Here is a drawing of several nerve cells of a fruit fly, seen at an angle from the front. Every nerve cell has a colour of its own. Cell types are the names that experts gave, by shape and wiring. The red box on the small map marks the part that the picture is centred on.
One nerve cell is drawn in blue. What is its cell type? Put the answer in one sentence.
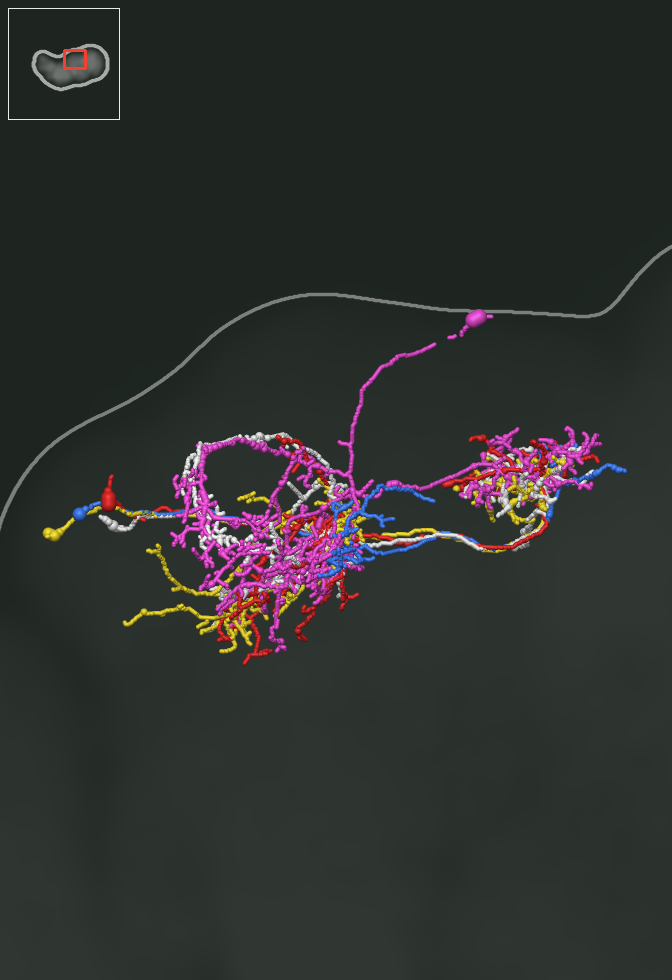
The cell type is SMP281.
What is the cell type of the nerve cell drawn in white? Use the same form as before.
The cell type is SMP274.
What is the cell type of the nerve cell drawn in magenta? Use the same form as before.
The cell type is SMP495_b.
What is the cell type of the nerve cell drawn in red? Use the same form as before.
The cell type is SMP279_a.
